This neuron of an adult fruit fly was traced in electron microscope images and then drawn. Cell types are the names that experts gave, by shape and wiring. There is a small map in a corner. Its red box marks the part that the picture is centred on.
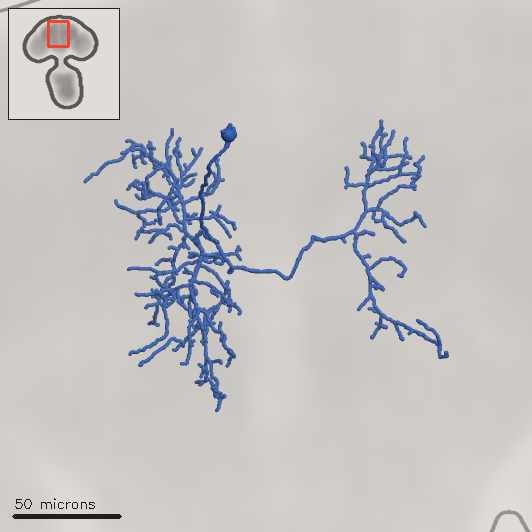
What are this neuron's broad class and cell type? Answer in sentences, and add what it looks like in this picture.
It is a central-brain intrinsic neuron. Its cell type is VES057. By the scale bar it is about 170 microns wide in this view. The picture shows dozens of branch ends.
